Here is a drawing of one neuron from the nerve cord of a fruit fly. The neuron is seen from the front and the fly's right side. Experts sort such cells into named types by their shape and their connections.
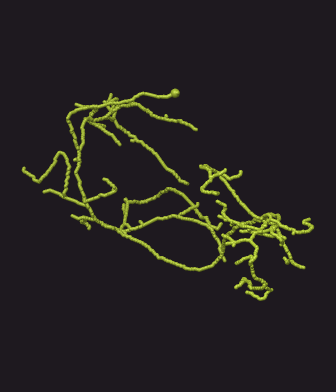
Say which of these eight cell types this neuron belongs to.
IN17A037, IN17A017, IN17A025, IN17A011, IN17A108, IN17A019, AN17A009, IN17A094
IN17A108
